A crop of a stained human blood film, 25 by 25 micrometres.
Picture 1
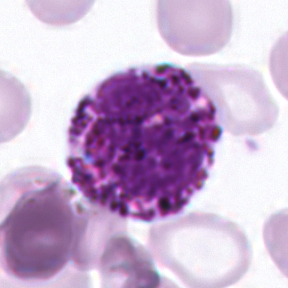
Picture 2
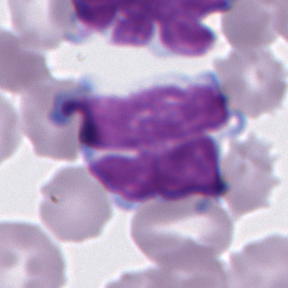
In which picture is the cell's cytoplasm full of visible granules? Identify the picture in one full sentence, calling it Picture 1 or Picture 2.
There are many visible granules in the cytoplasm of the cell in Picture 1.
